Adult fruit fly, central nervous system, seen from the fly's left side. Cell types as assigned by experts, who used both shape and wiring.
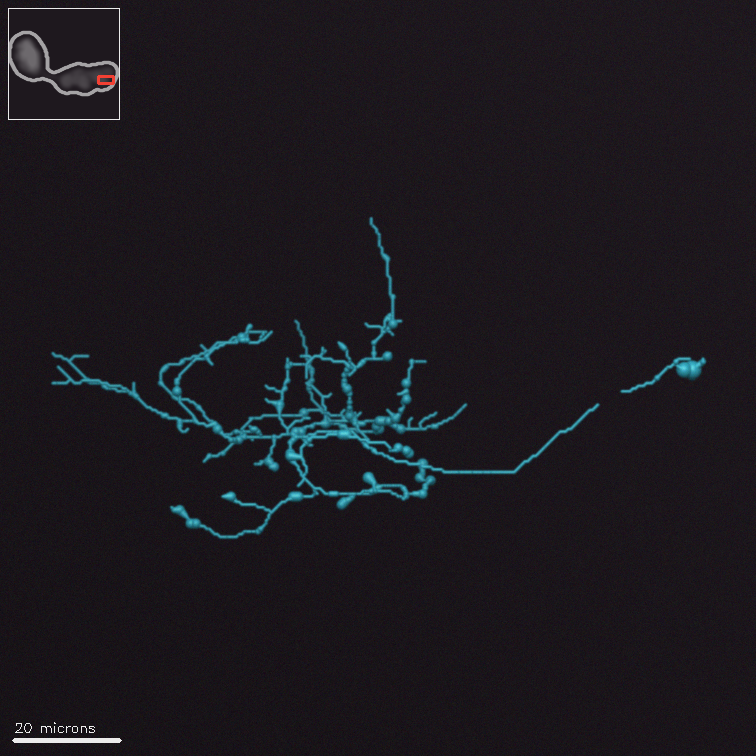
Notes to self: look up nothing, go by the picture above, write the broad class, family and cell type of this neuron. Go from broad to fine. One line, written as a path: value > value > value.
nerve-cord intrinsic neuron > hemilineage 01B > IN01B077_a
